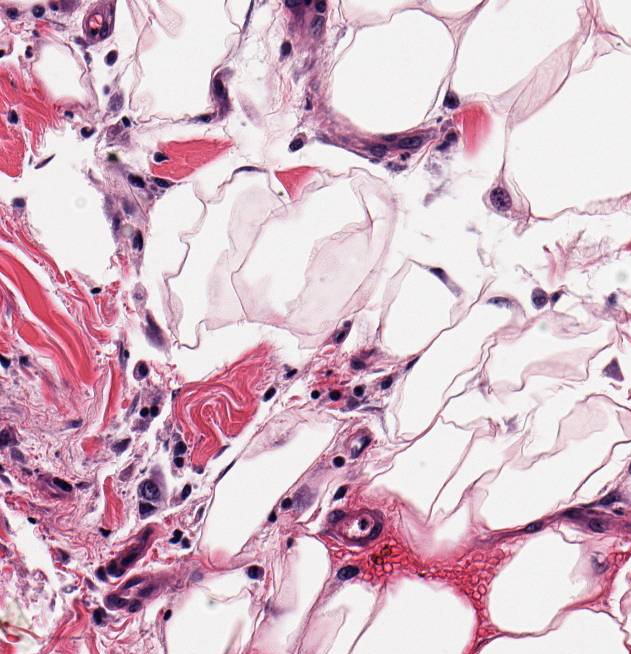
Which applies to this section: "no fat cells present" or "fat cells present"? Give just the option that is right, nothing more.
Fat cells present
